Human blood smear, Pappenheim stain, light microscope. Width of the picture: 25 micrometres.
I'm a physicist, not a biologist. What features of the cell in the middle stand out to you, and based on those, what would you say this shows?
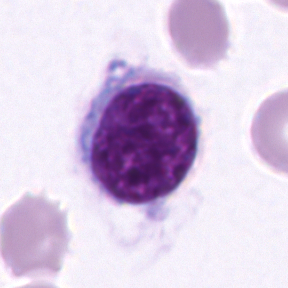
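Taking the nucleus in turn: it is round to slightly oval, and its outline is smooth, with no indentation. It measures about 11 by 9 micrometres and fills about 70% of the cell's area, the cell itself being about 14 by 11 micrometres. Its chromatin is dark purple and coarsely clumped, with paler streaks between the clumps. The nucleus sits off-centre toward the right, so a wider band of cytoplasm lies on the left. That cytoplasm is scant and pale blue-grey. This is a plasma cell.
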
